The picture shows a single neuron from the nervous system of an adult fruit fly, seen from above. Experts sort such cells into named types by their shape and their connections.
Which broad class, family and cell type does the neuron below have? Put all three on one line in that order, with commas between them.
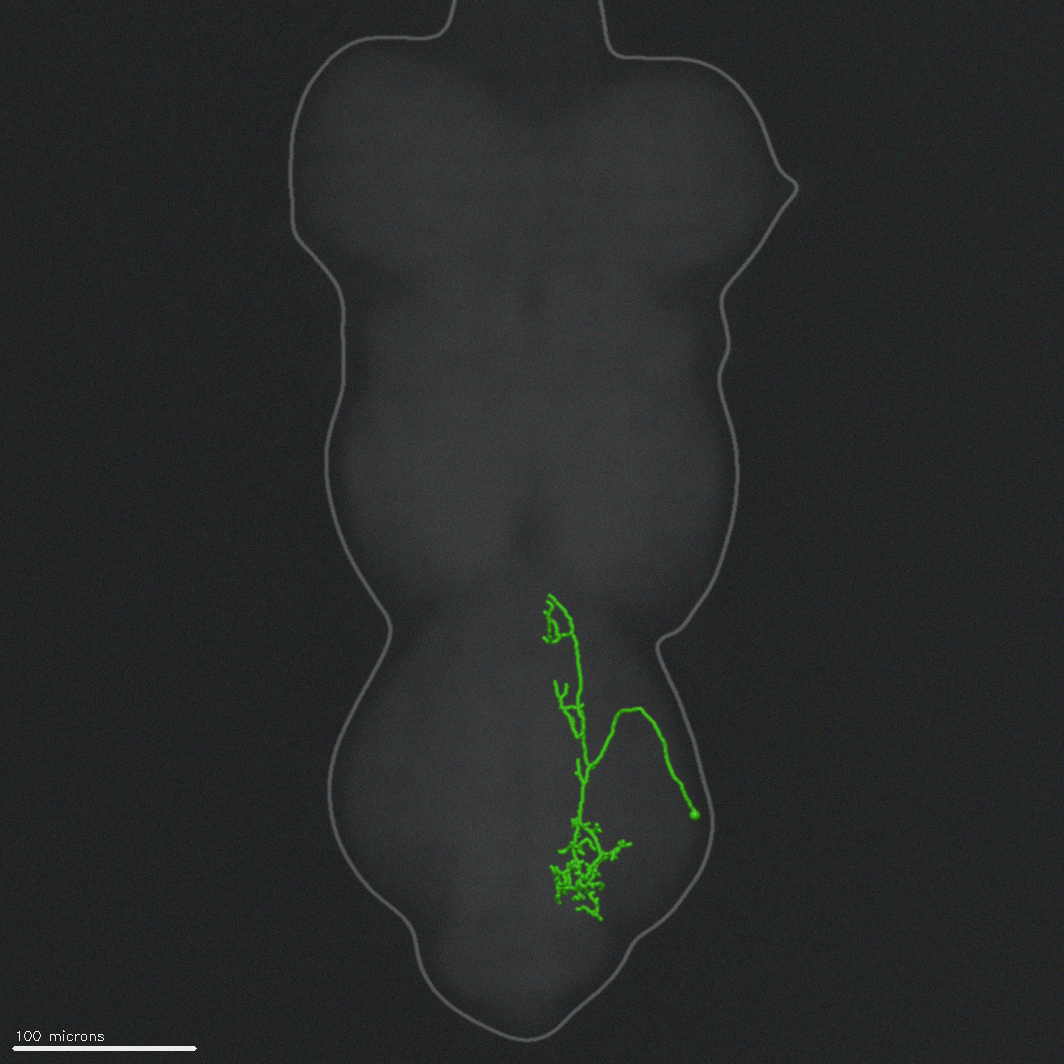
nerve-cord intrinsic neuron, hemilineage 09A, IN09A051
